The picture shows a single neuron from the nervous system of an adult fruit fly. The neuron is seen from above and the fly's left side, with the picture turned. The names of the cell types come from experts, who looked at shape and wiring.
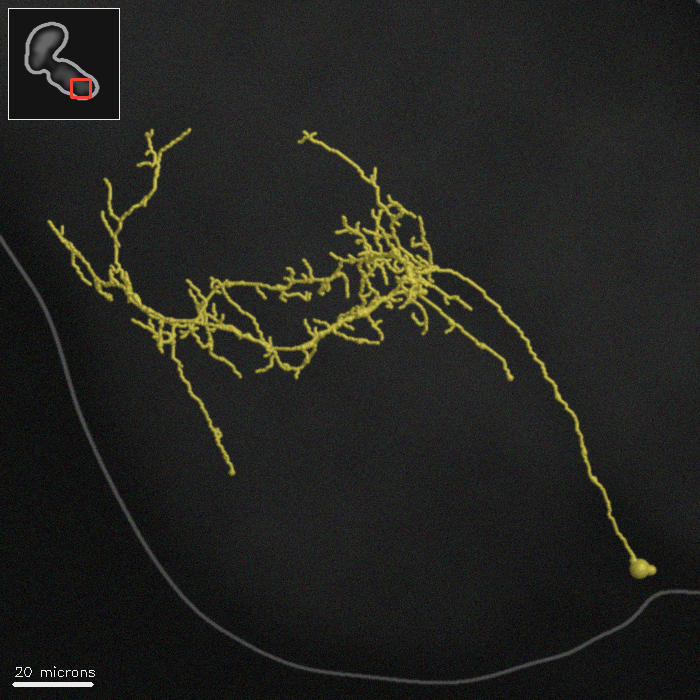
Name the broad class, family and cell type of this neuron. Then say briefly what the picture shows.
It is a nerve-cord intrinsic neuron. Its family is hemilineage 03A. Its cell type is IN03A055. It is in the nerve cord and does not reach the brain. The cell body is at the lower right of the picture. By the scale bar it is about 160 microns wide in this view.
